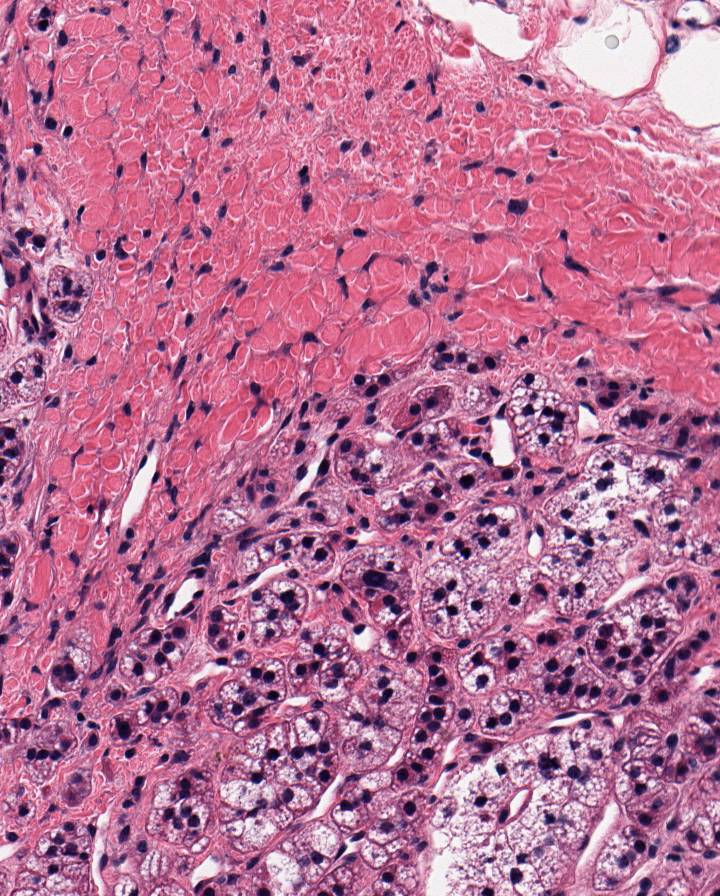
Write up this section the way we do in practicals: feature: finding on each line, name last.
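Upper pink area: most fibres cut across, small rounded pink profiles.
Lower right: cells grouped in rounded nests and short cords, thin pink septa.
Nest cytoplasm: pale, finely vacuolated, foamy.
Nest nuclei: small, round, dark.
Name: adrenal gland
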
